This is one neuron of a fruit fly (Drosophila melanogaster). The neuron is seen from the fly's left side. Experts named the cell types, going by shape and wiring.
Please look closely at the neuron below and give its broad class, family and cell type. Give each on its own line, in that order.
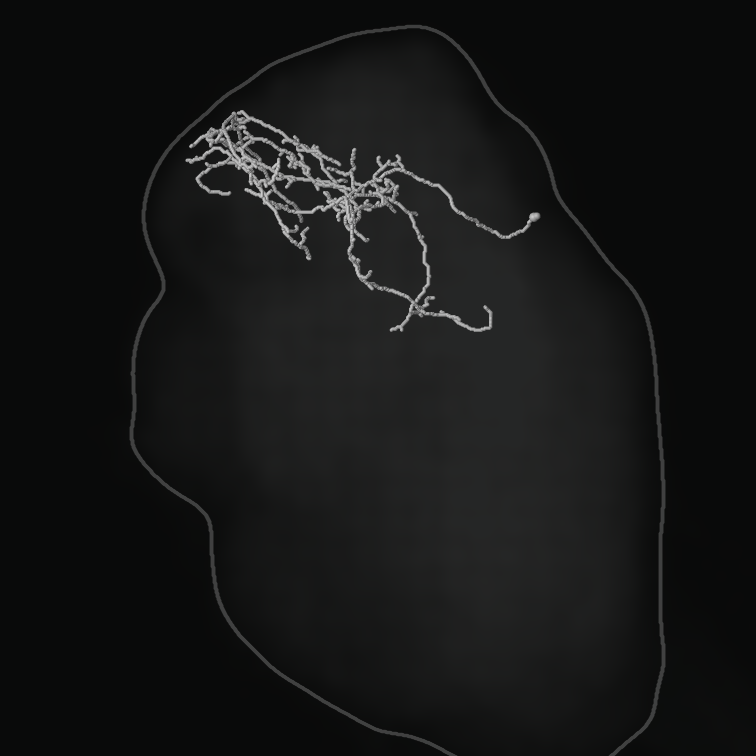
central-brain intrinsic neuron
hemilineage DM4_dorsal
pC1_17b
